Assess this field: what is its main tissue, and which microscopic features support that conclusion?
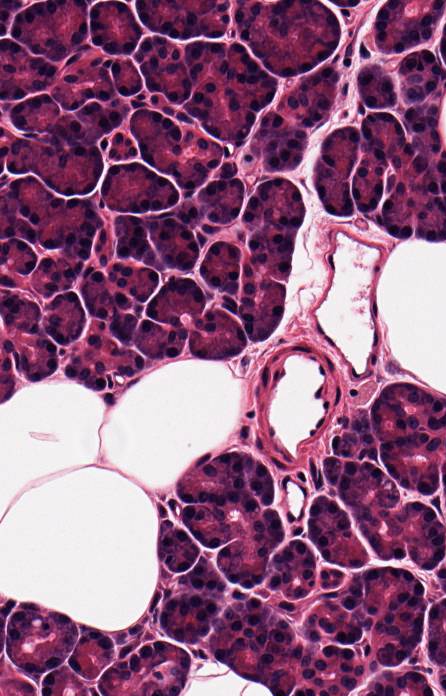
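This field mainly shows exocrine pancreas. Closely packed acini form lobules divided by thin pink connective tissue septa. Acinar cells are dark purple basally and pink toward the acinar centre, their round nuclei near the base.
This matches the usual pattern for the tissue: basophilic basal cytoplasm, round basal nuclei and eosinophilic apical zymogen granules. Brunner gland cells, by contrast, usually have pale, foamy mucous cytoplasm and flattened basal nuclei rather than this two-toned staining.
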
